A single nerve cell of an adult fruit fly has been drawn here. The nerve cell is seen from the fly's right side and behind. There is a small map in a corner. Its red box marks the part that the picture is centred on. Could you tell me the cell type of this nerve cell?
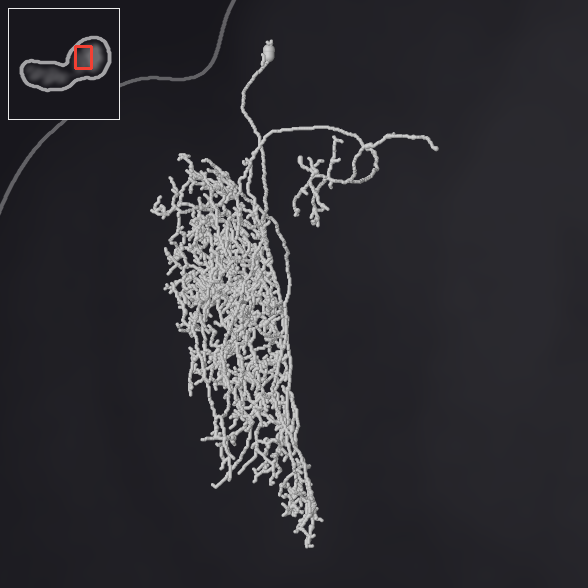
LT63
